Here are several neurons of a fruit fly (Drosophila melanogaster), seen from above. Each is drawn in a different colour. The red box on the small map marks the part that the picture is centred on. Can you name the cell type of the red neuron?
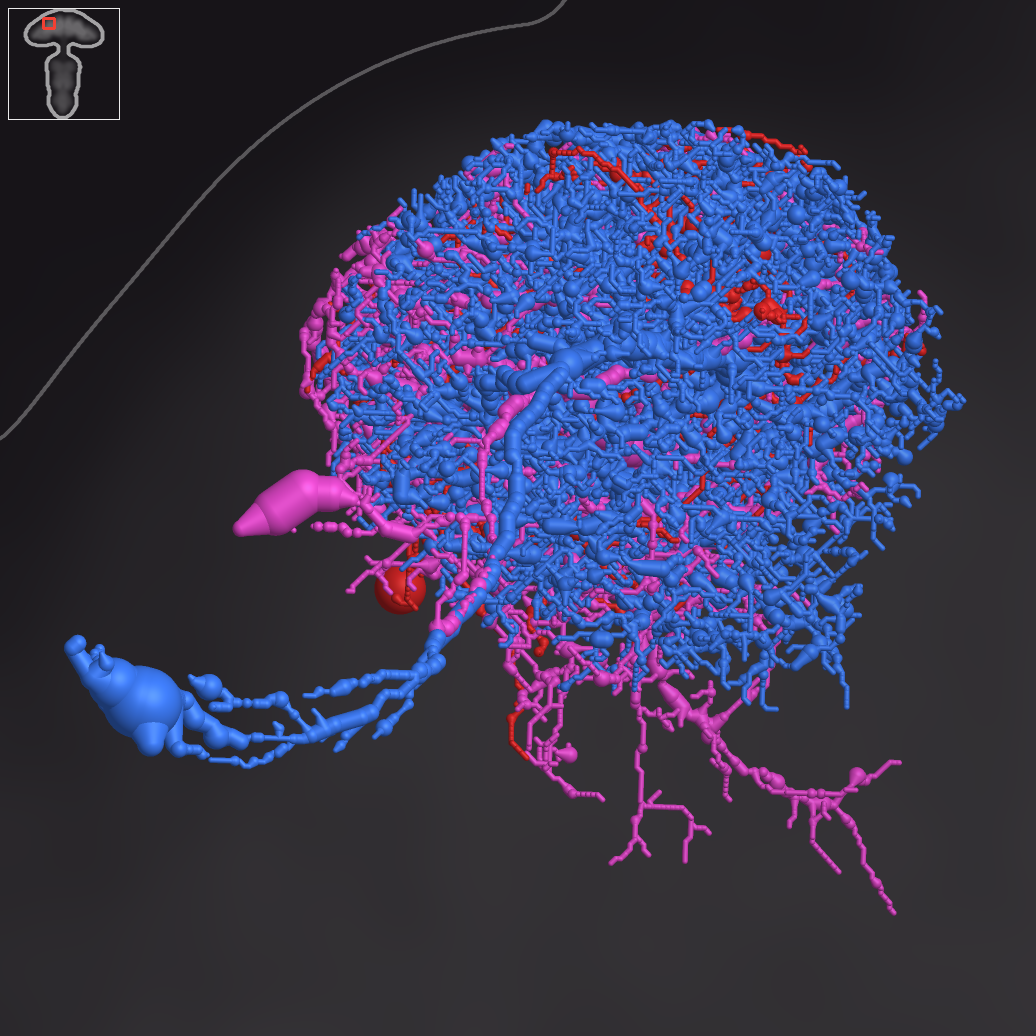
CB1287_c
